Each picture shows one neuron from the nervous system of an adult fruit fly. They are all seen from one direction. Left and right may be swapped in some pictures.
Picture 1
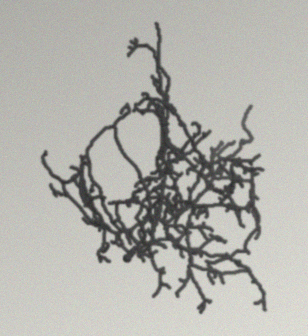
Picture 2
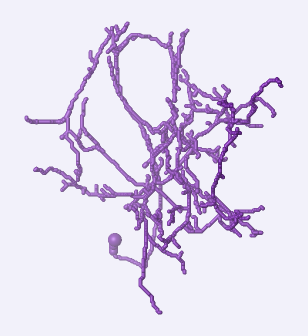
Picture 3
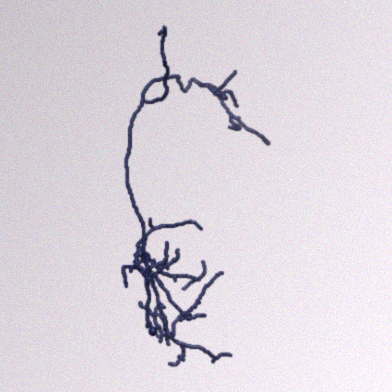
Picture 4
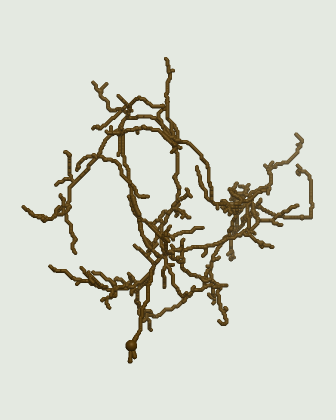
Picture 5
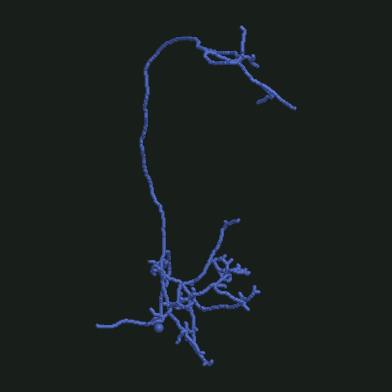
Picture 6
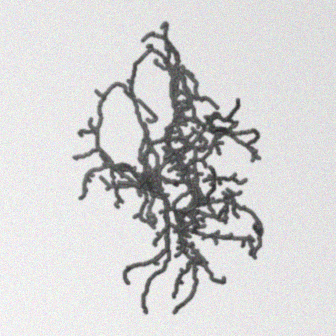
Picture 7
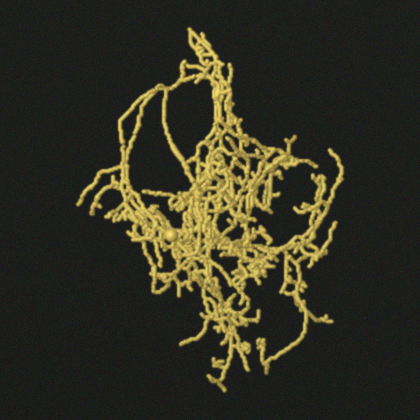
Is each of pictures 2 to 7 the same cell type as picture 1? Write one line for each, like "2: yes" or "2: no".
2: yes
3: no
4: yes
5: no
6: yes
7: yes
